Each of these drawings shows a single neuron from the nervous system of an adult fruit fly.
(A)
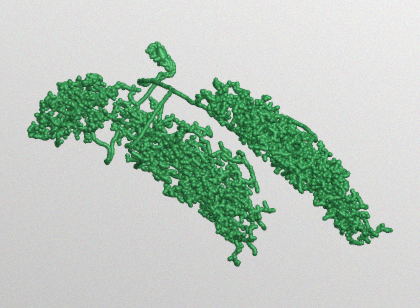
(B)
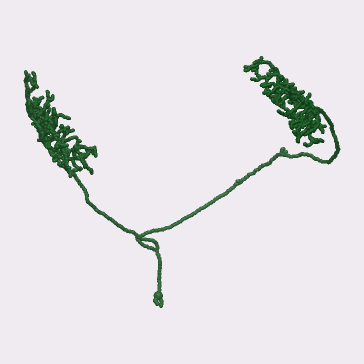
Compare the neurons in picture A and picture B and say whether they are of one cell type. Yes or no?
no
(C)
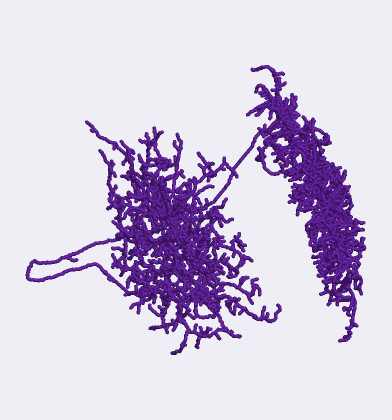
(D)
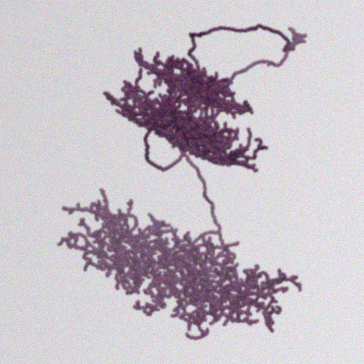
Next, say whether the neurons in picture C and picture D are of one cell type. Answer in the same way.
yes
